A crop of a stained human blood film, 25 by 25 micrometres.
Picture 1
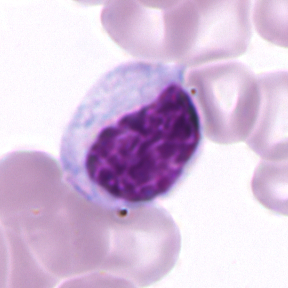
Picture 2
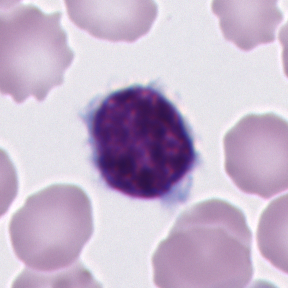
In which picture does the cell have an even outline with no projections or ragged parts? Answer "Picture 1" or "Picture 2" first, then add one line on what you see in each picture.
Picture 1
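Picture 1: The cell has a smooth oval outline.
Picture 2: Fine hair-like projections fringe the edge of the cell.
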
